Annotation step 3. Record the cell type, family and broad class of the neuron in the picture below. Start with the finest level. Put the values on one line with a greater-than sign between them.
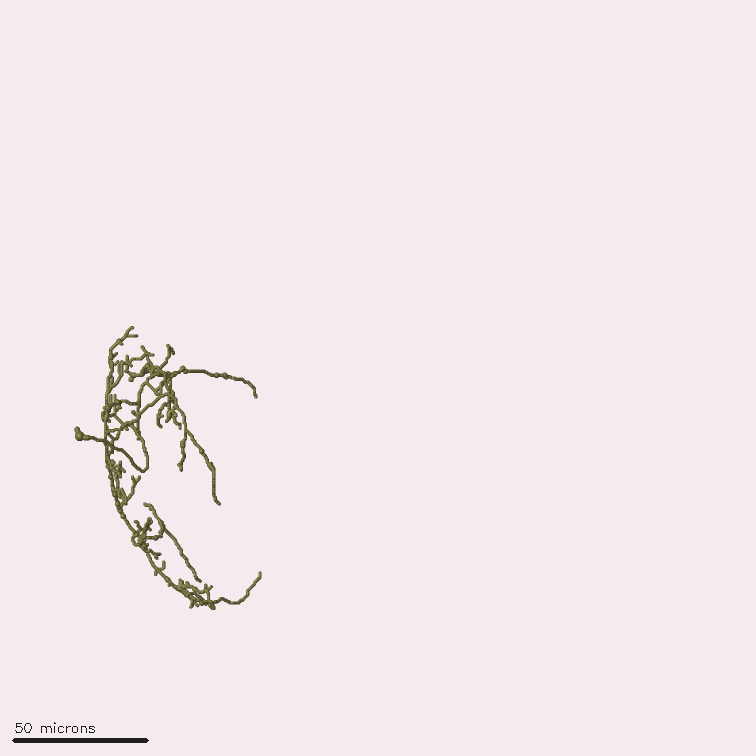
IN16B090 > hemilineage 16B > nerve-cord intrinsic neuron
